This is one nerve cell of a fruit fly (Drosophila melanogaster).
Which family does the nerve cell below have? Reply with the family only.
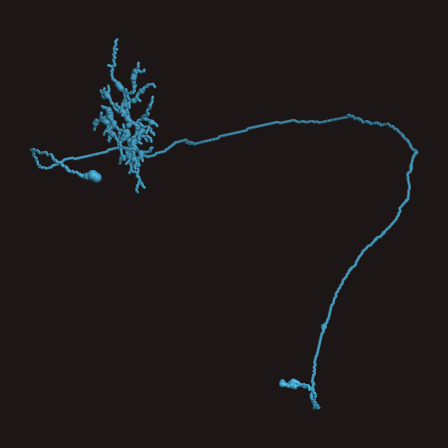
MeTu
